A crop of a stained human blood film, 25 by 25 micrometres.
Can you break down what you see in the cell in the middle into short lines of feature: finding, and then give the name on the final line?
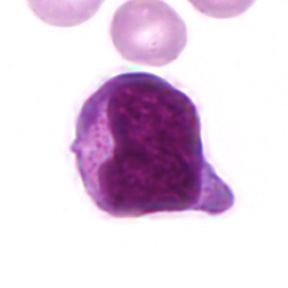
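Outline: small knob protruding from the middle of the left edge
Nucleus: large, roughly squarish, filling most of the cell
Chromatin: deep purple, finely stippled rather than coarsely clumped
Granules: fine, reddish-purple, scattered in pale cytoplasm
Name: atypical promyelocyte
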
